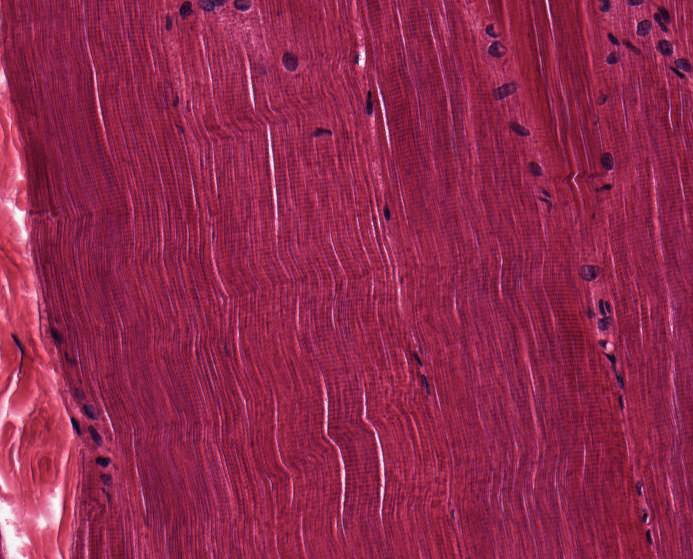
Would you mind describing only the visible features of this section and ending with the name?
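First, orientation: long, parallel striated muscle fibres run from top to bottom, filling the field. Second, fine cross-striations cross them at right angles to their length. Third, the nuclei are dark purple, flattened and elongated, lying at the fibre edges rather than centrally. Fourth, the fibre cytoplasm stains deep pink-red. This is skeletal muscle.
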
